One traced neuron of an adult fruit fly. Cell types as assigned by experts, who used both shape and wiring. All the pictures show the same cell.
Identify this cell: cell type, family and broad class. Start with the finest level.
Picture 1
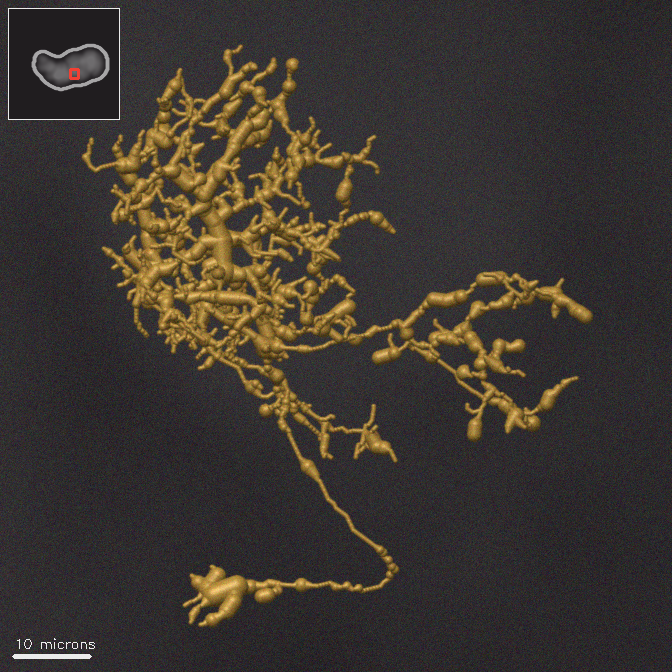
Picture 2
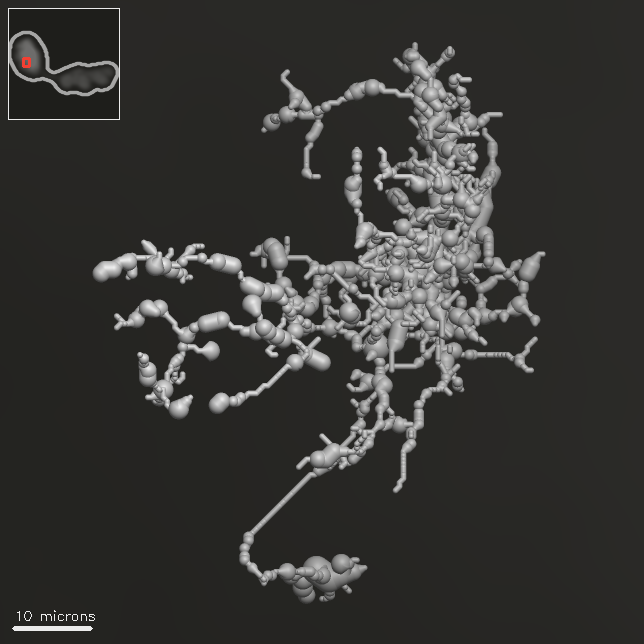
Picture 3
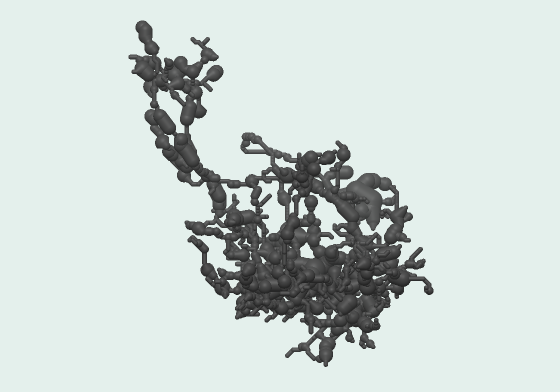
SAD021_a; hemilineage WEDa1; central-brain intrinsic neuron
